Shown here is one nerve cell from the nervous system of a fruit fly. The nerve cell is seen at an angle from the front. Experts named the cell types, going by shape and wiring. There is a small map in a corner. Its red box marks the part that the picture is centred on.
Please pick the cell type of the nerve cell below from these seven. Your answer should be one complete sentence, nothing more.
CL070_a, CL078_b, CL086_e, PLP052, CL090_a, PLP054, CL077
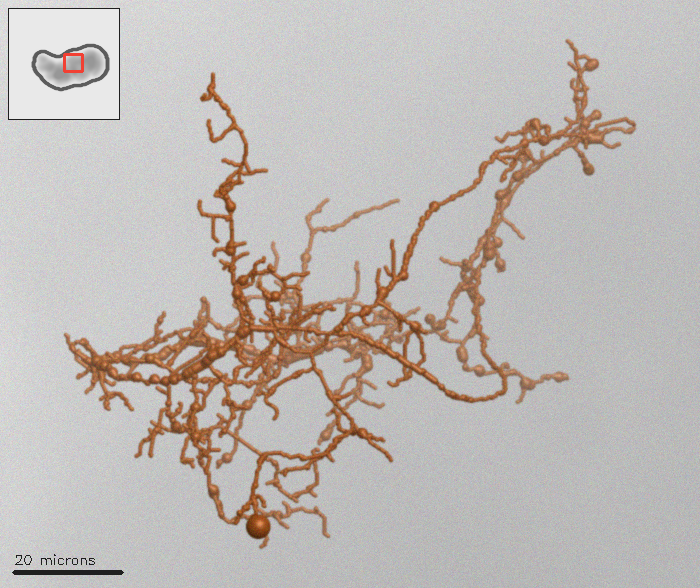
In the scheme of cell types, this nerve cell is PLP054.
